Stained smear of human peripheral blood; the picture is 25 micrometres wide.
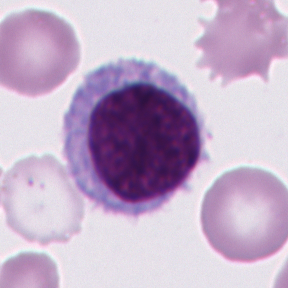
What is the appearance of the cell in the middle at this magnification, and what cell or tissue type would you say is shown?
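See how ragged its edge is, with lots of fine, short projections all the way round. The cytoplasm is a pale greyish-blue and has no vacuoles in it. I can't make out any nucleoli in the nucleus, either. It's a hairy cell.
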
